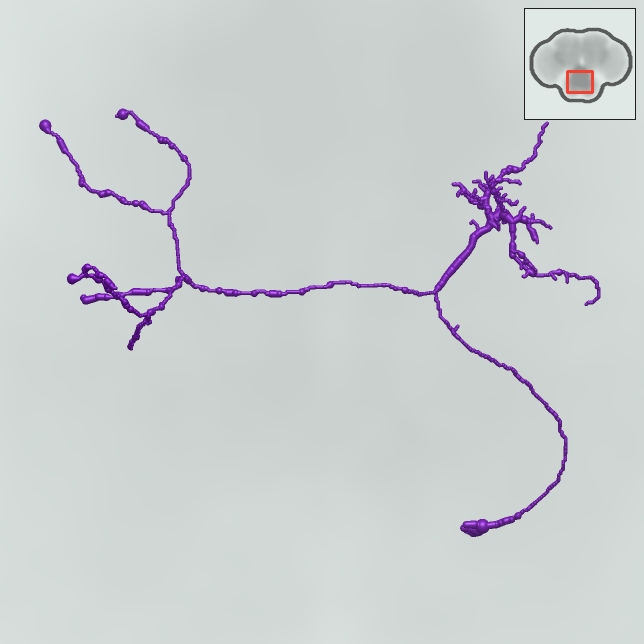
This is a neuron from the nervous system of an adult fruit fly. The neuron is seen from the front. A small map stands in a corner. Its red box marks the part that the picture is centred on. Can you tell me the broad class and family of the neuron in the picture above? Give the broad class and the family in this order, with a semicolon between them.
nerve-cord intrinsic neuron; hemilineage 08B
